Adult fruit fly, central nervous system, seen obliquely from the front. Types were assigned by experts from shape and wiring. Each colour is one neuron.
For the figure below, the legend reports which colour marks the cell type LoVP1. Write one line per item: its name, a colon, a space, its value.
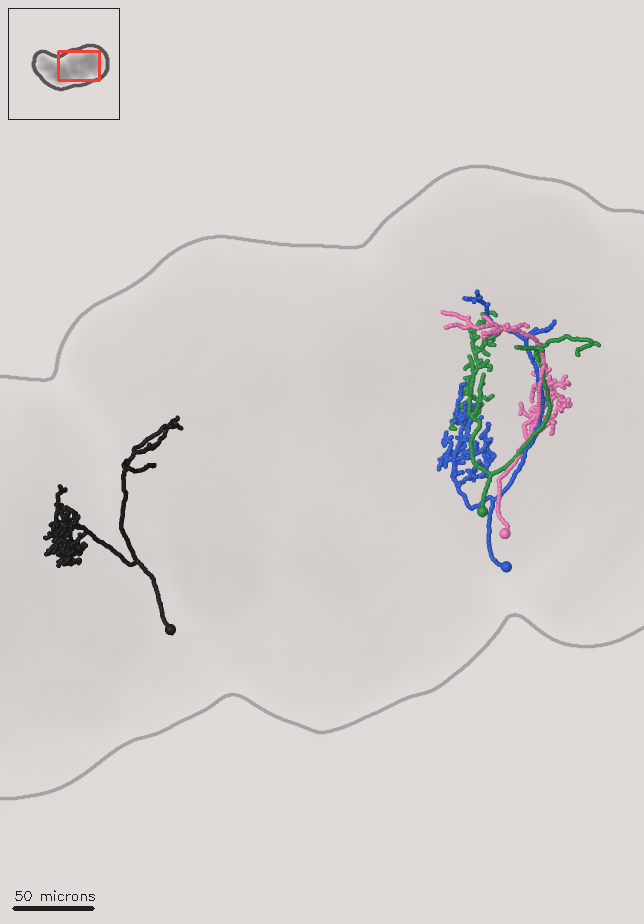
colour: blue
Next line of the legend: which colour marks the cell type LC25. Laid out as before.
colour: green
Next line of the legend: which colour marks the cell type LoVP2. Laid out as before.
colour: pink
